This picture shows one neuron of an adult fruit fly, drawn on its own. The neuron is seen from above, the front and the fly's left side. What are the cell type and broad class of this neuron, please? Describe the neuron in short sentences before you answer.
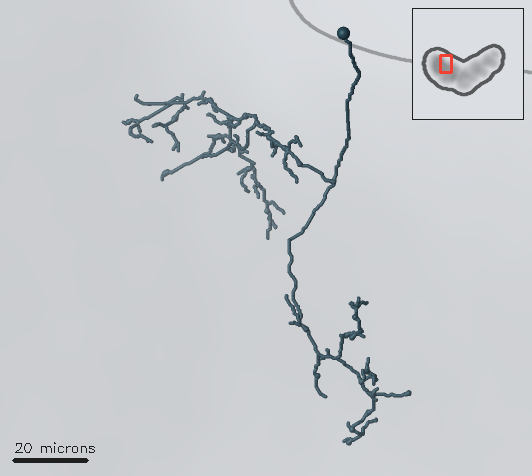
By the scale bar it is about 110 microns tall in this view. The picture shows dozens of branch ends. It is of cell type CB1330. It is a central-brain intrinsic neuron.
